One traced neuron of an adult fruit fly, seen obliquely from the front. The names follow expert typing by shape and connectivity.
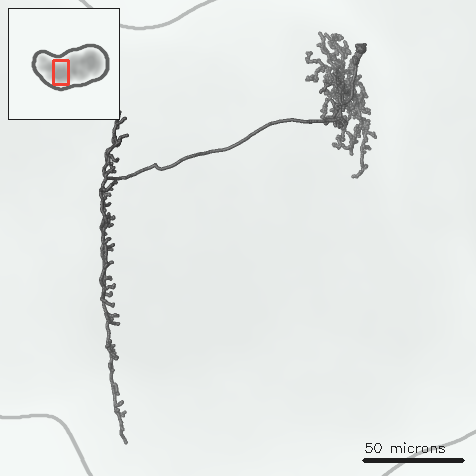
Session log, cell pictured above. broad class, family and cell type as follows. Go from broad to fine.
optic-lobe intrinsic neuron; Lawf; Lawf1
